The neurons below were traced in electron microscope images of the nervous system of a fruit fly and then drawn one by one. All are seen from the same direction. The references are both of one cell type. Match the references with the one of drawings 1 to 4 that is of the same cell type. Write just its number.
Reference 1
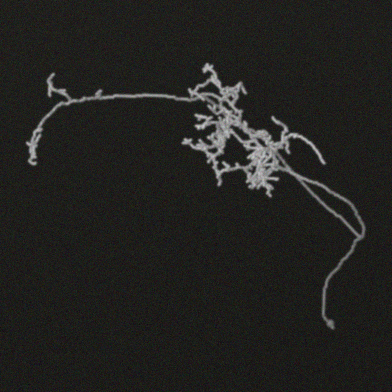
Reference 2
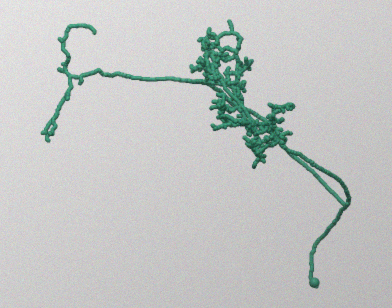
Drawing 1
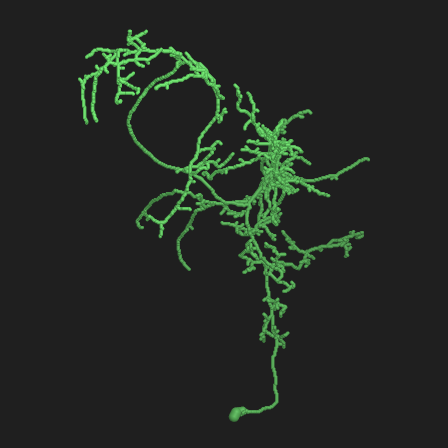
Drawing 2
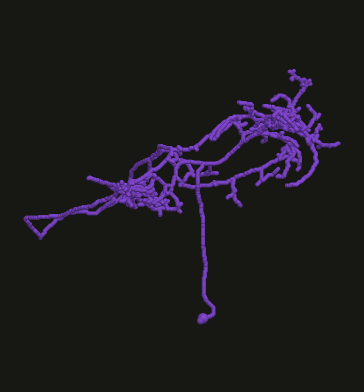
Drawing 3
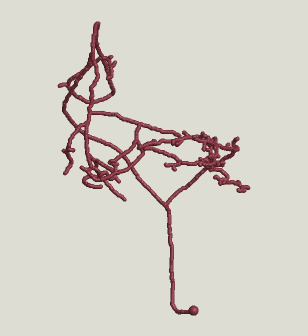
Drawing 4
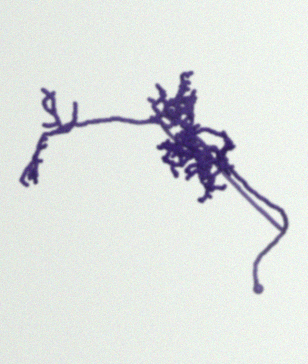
4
